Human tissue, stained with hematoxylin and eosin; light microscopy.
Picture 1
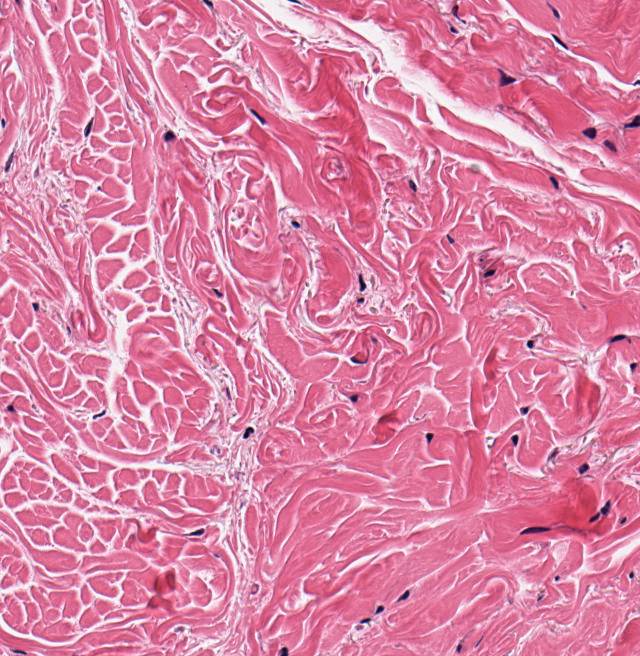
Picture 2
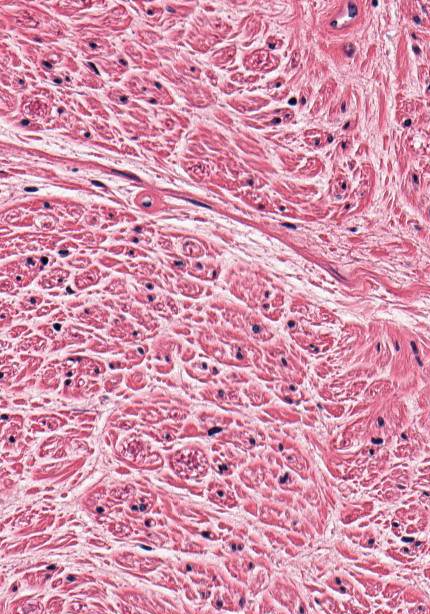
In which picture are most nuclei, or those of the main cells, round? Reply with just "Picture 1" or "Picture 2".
Picture 2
